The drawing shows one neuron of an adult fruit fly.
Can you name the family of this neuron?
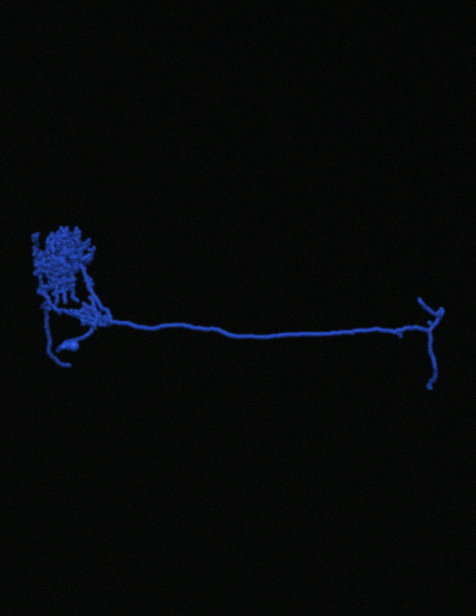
hemilineage VLPl&p2_posterior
